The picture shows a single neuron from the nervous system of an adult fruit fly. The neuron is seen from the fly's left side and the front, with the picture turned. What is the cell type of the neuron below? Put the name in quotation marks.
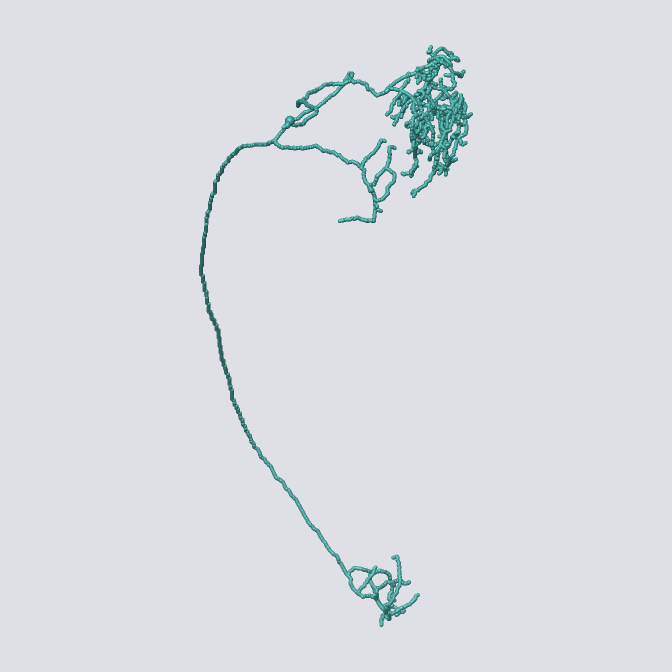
"AVLP265"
